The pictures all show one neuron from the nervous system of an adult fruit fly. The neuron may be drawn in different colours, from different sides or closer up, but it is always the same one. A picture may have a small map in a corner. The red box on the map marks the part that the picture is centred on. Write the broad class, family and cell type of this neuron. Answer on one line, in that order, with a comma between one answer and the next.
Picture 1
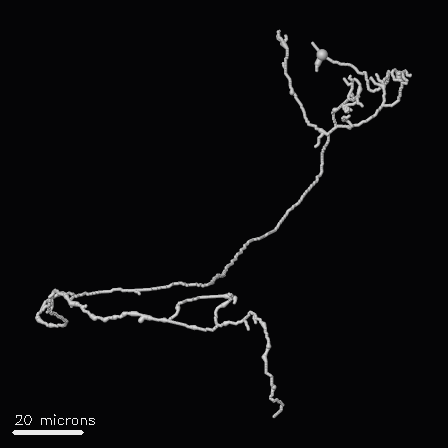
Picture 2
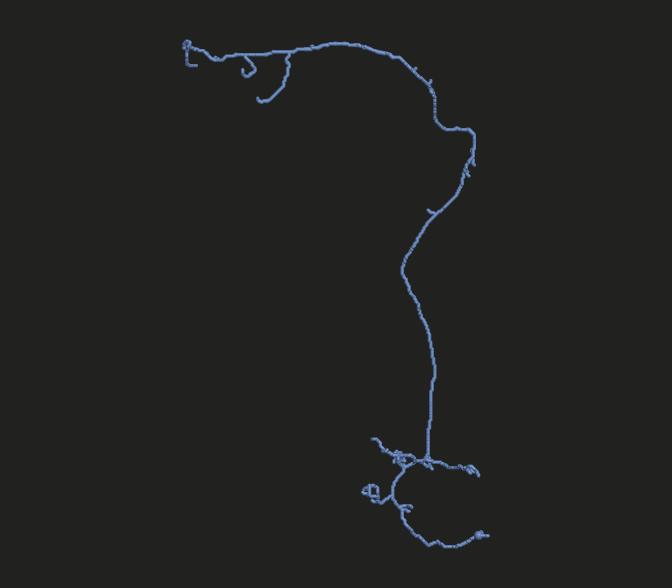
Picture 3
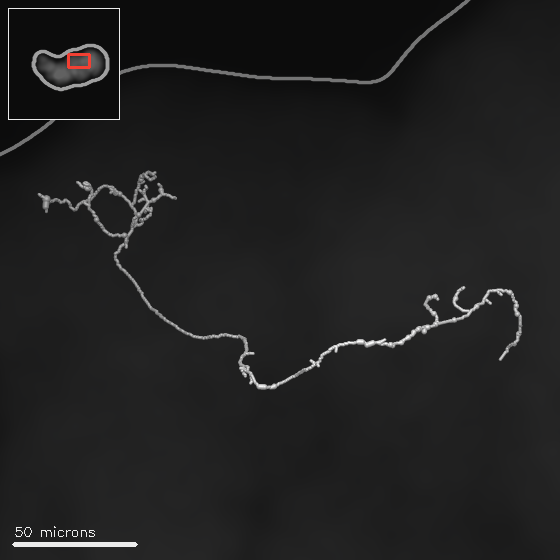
central-brain intrinsic neuron, class Kenyon Cell, KCg-s4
